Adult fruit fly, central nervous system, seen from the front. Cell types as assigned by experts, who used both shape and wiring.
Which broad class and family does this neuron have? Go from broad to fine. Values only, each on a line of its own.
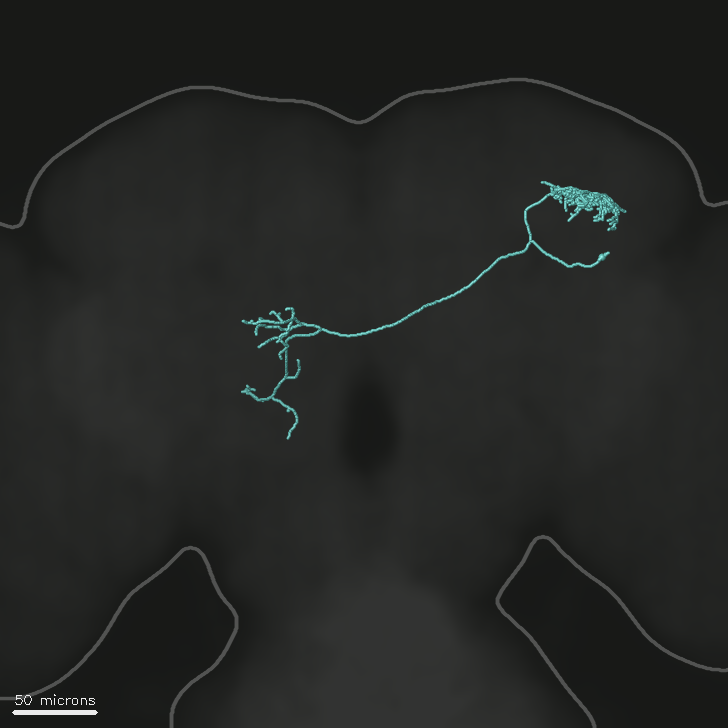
central-brain intrinsic neuron
hemilineage AOTUv4_dorsal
